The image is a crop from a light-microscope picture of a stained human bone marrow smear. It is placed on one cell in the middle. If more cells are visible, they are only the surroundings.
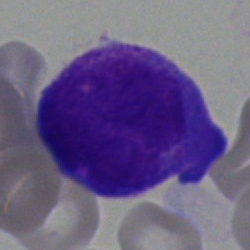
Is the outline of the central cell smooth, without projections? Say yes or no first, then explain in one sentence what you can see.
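No. A blunt rounded bulge projects from the lower right edge of the cell.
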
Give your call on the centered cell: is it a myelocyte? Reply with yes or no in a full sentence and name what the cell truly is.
No, the cell placed in the centre is a blast and is not a myelocyte.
